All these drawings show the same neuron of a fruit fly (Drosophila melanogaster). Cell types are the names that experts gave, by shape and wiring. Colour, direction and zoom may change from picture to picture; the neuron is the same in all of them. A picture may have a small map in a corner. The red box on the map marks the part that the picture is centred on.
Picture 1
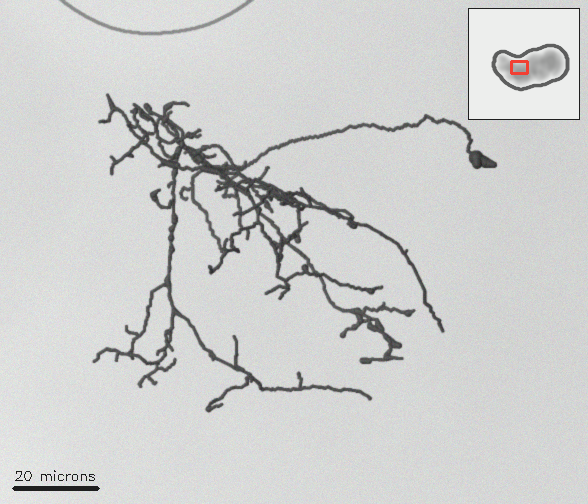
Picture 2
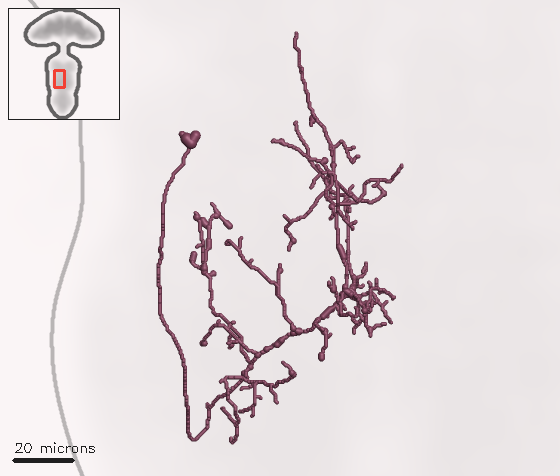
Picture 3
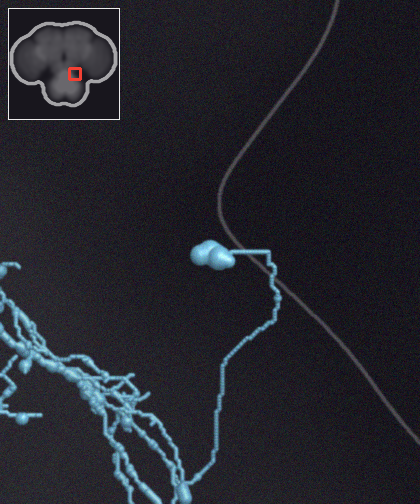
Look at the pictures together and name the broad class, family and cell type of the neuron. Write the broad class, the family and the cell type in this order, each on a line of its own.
nerve-cord intrinsic neuron
hemilineage 11B
IN11B016_b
